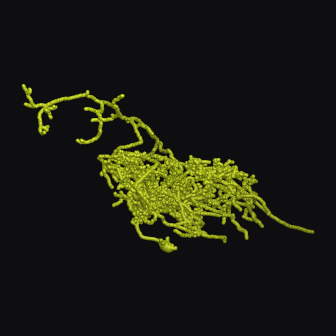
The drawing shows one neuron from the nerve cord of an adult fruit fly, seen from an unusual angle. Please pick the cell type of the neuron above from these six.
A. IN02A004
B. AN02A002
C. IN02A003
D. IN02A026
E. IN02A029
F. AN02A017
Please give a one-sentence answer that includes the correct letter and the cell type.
Among the options, B names the cell type of the neuron, namely AN02A002.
